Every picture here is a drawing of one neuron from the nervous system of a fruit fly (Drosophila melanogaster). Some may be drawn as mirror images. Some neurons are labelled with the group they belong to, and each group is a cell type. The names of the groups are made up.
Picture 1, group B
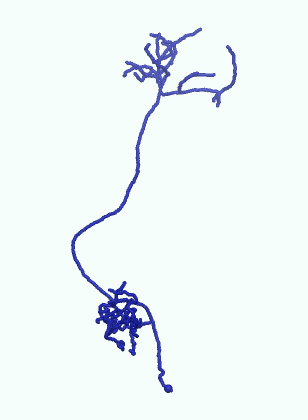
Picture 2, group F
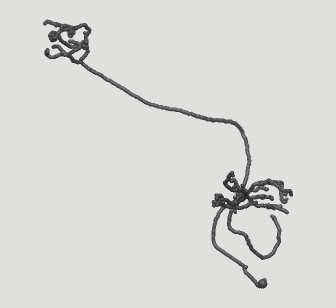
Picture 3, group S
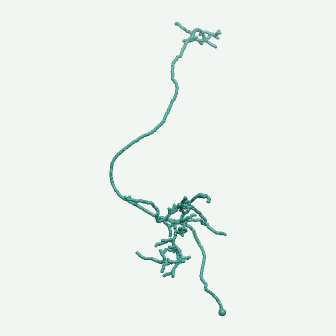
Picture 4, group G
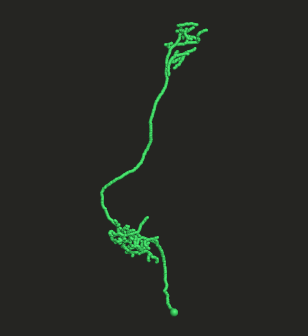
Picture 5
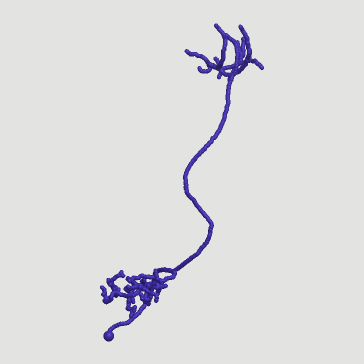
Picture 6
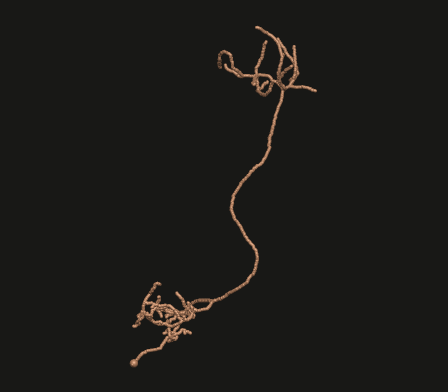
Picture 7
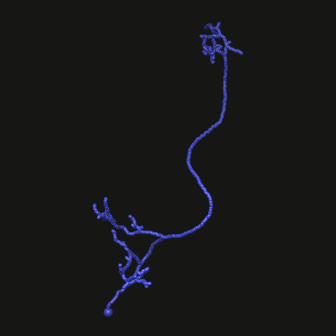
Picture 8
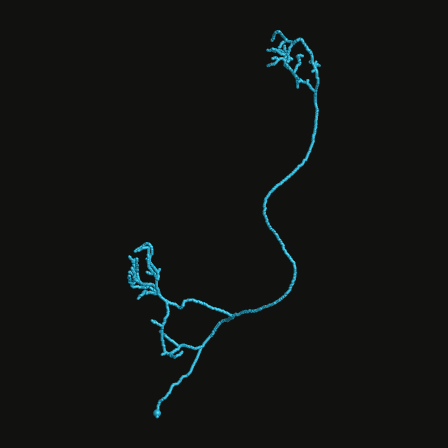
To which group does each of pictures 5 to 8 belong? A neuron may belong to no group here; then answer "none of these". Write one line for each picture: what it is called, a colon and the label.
5: group B
6: group B
7: group F
8: group F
